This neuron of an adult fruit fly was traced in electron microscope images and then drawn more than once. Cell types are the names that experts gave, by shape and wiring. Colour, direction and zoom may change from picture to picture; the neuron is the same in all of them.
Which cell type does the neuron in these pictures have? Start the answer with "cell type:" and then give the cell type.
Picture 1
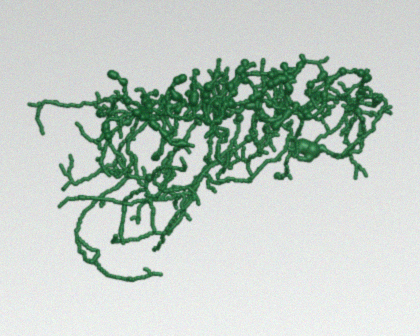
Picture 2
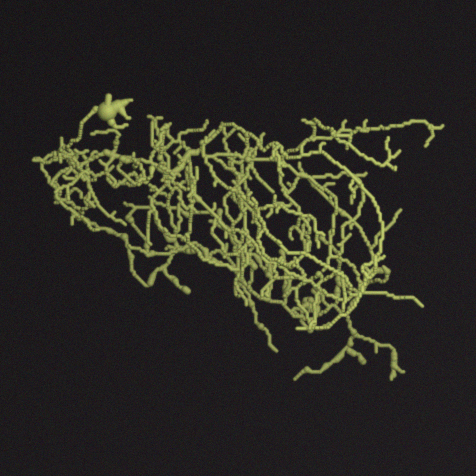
cell type: INXXX353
